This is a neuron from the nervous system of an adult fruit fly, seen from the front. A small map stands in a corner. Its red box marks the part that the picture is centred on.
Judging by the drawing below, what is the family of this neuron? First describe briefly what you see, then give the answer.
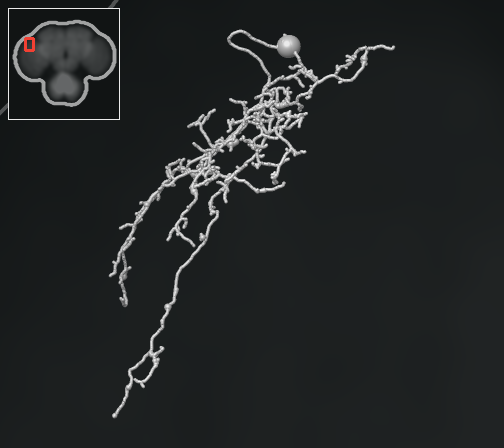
The cell body is at the top of the picture. Dozens of branch ends can be seen. This is an optic-lobe intrinsic neuron. The family is Cm.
